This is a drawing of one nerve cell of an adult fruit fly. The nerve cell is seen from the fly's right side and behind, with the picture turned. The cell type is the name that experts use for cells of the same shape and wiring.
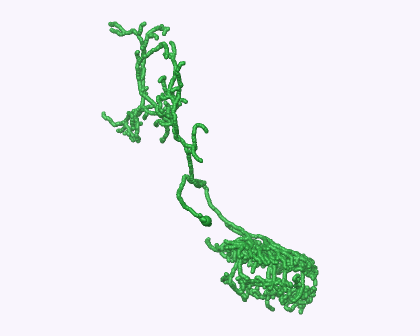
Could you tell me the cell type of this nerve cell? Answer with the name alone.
LoVP40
